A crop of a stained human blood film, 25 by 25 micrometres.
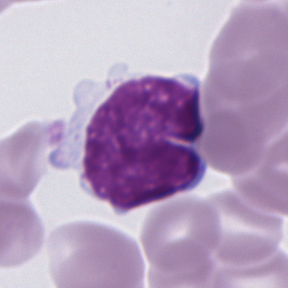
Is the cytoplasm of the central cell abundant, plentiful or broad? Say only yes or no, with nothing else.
No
